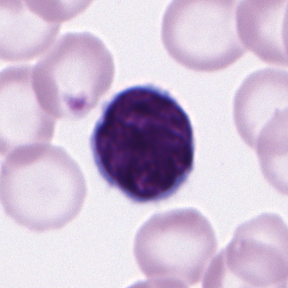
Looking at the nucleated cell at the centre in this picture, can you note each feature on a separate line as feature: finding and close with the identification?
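Nucleus: round, no indentation
Chromatin: dense, dark purple, coarsely clumped
Nucleolus: none seen
Cytoplasm: no granules seen
Name: typical lymphocyte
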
